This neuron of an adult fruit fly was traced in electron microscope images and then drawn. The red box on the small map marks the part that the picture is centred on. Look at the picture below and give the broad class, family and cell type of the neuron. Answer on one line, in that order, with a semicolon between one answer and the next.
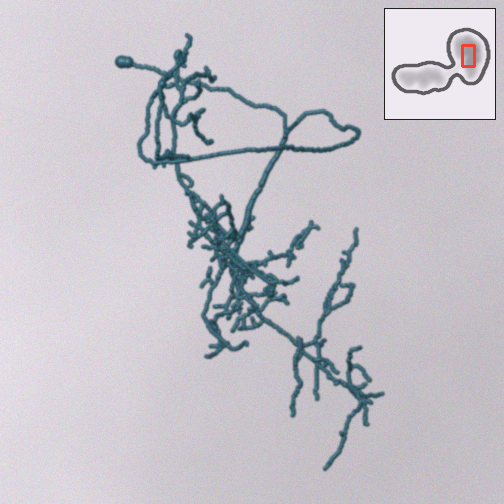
central-brain intrinsic neuron; hemilineage DM6_central1; PS252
